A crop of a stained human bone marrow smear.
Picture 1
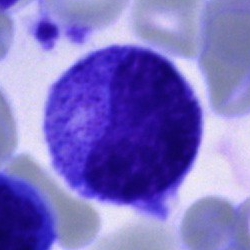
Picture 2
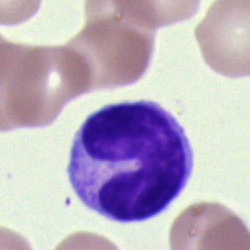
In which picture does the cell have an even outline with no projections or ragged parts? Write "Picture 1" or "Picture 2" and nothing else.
Picture 2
